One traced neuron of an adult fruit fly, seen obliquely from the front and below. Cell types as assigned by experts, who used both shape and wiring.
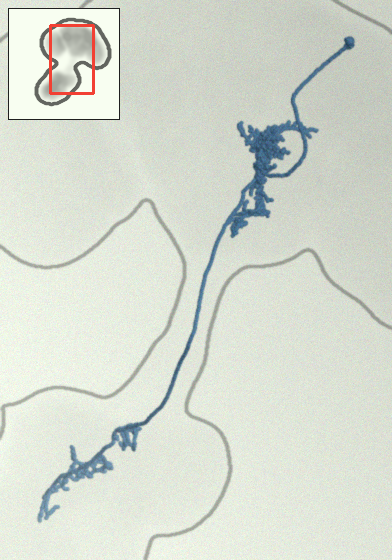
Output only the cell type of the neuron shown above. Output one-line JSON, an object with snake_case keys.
{"cell_type": "DNa05"}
